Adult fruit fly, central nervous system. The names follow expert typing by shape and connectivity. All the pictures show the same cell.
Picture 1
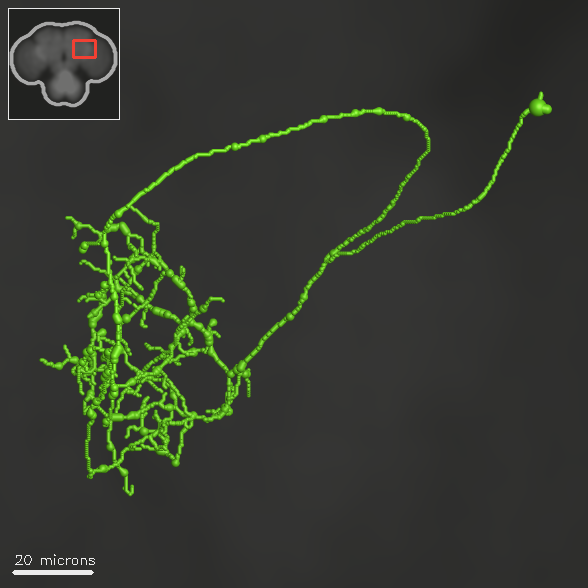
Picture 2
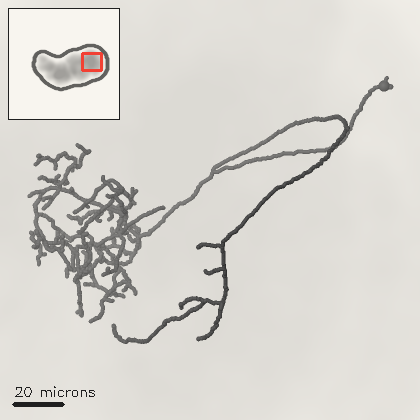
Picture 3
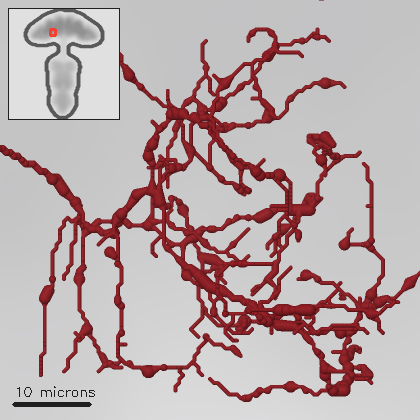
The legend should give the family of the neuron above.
hemilineage SLPa&l1_lateral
